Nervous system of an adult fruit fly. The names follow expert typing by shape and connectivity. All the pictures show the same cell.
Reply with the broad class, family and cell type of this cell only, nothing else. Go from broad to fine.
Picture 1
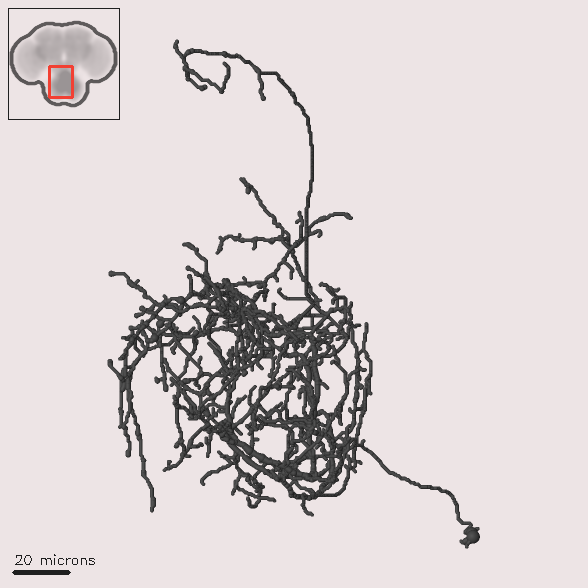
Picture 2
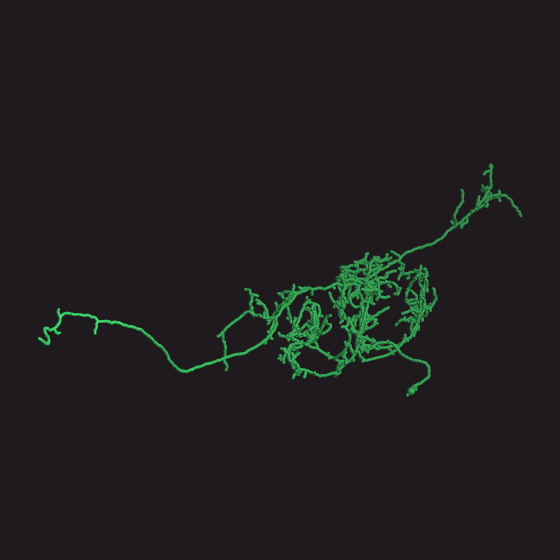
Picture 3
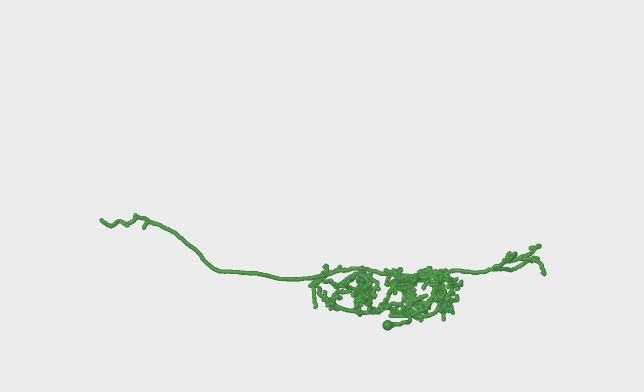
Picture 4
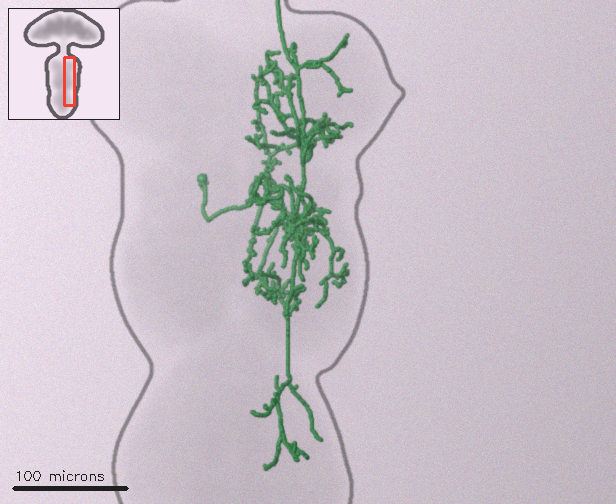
ascending neuron; hemilineage 10B; IN10B007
